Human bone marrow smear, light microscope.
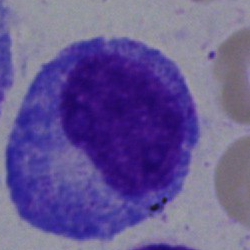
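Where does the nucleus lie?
Off-centre, pushed toward the upper right of the cell.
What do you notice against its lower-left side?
A paler, lightly stained zone, set in cytoplasm that is otherwise abundant and deep blue.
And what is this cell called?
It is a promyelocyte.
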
